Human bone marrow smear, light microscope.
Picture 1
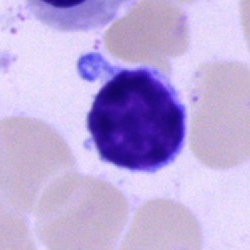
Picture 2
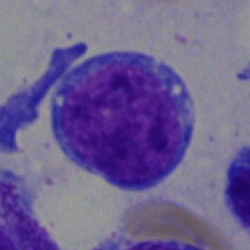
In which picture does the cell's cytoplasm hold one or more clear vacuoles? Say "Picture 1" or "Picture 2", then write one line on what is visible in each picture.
Picture 2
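In picture 1: No vacuoles are seen in the cell.
In picture 2: Two small clear spots lie in the cytoplasm, one on the left and one at the upper right.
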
